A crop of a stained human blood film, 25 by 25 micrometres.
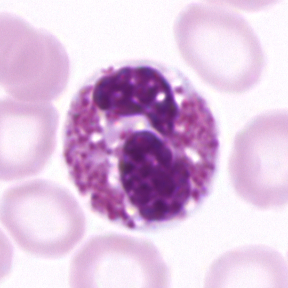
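Eosinophil in a stained smear of peripheral blood, the nucleated cell at the centre, about 14 micrometres across. Its nucleus has two lobes, one lying above the other. Coarse, round, reddish-pink granules pack the cytoplasm.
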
